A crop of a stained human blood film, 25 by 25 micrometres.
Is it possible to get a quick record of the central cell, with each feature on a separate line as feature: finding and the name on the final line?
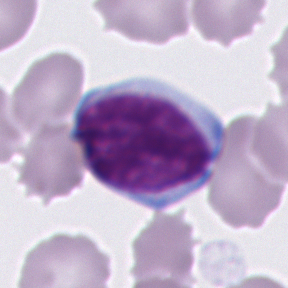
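Cytoplasm: pale blue, without vacuoles
Nucleus: fills most of the cell
Surface: no hair-like projections
Name: typical lymphocyte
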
